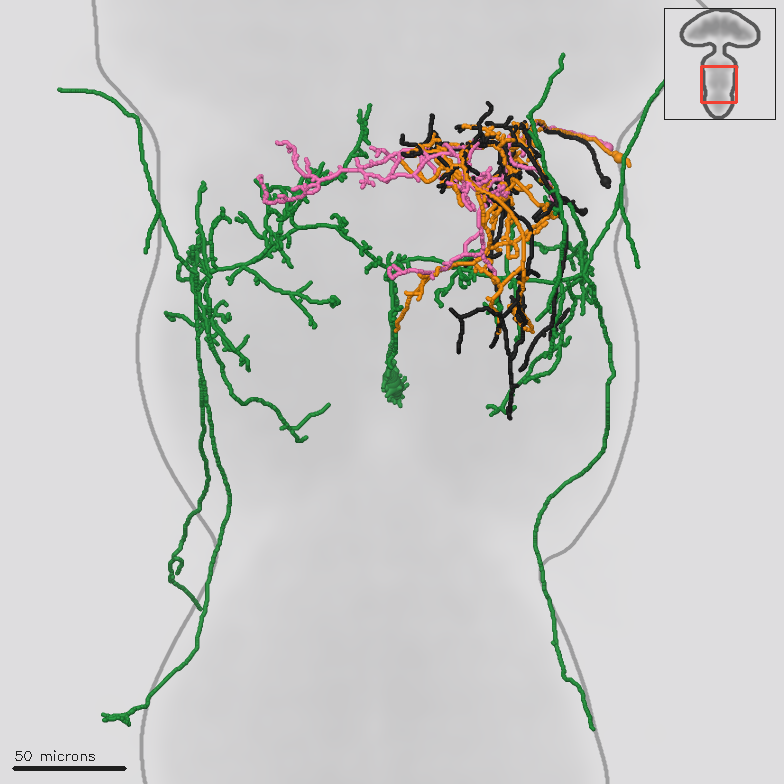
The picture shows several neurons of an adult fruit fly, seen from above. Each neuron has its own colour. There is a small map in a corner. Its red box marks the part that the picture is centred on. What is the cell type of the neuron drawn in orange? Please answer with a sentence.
The cell type is IN03B085.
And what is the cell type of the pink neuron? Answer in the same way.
The cell type is IN03B089.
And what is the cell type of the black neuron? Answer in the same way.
The cell type is IN03B075.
